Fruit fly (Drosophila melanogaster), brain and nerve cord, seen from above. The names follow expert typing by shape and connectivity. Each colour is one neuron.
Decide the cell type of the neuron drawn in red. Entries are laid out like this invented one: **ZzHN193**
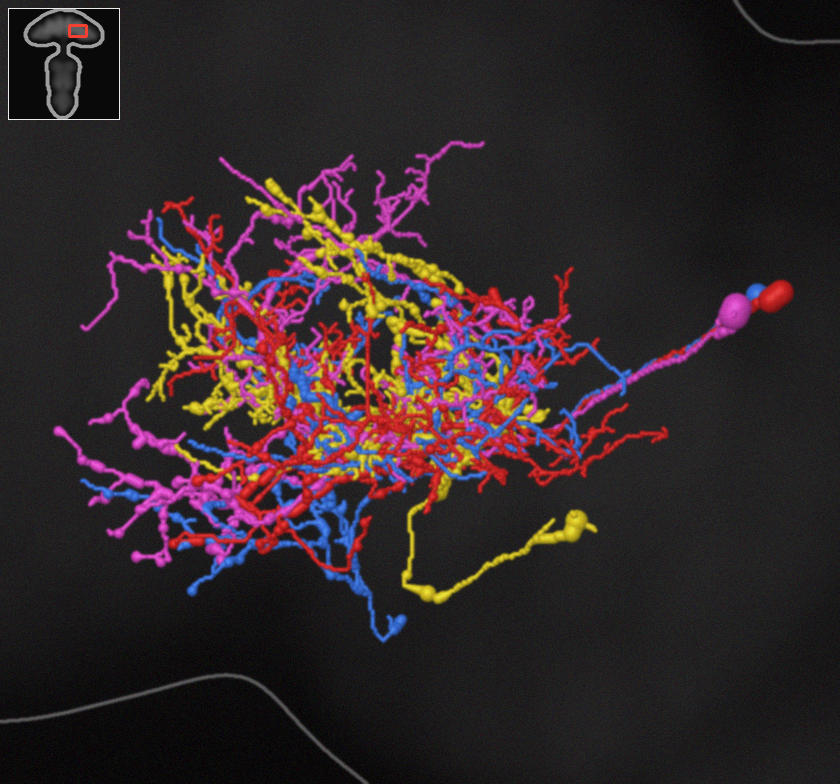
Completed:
**LHPV2i2_b**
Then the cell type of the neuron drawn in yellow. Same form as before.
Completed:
**WEDPN11**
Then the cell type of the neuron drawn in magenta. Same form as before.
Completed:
**LHPV2i1**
